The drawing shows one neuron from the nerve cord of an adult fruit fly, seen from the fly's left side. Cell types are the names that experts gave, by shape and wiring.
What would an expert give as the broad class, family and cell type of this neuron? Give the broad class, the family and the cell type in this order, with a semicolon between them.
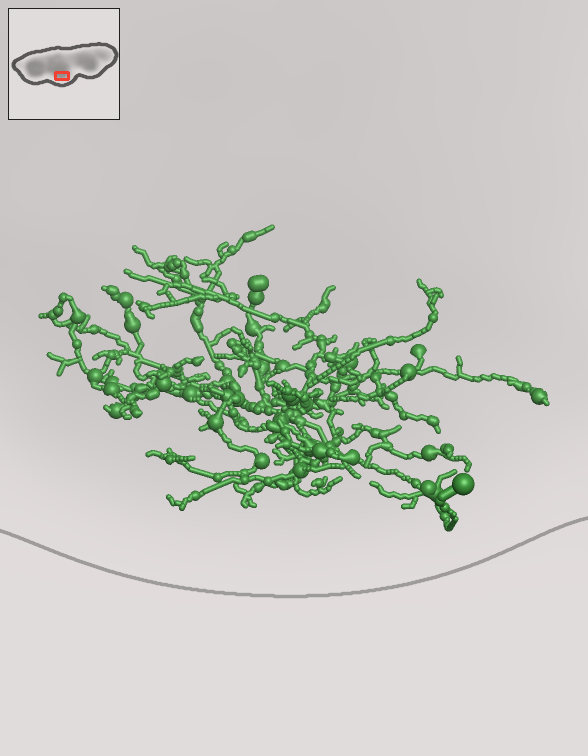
nerve-cord intrinsic neuron; hemilineage 01B; IN01B080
